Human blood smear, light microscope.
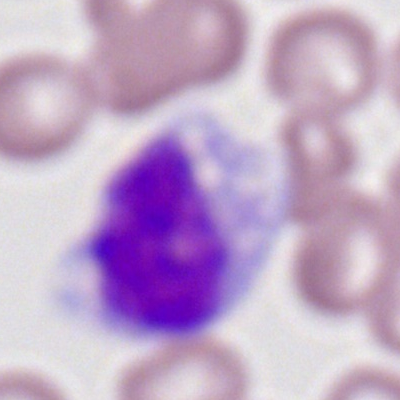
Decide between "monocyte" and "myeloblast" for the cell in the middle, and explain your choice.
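Call: monocyte. Nucleus off-centre, toward the lower left. Cytoplasm pale greyish blue, a broad area of it extending on the upper right side of the nucleus. Outer cell edge faint, poorly defined against the background.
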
